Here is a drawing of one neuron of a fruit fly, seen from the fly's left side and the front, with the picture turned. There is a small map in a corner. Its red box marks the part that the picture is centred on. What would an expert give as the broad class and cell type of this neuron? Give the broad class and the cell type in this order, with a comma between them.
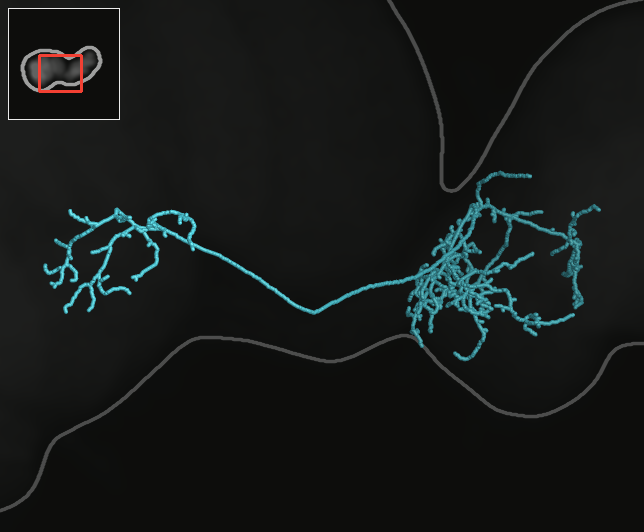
ascending neuron, ANXXX191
